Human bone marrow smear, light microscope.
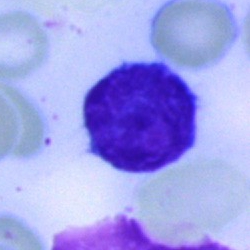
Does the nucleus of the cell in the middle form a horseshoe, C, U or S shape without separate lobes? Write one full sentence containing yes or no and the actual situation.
No, it is a compact round or oval mass that the nucleus forms.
